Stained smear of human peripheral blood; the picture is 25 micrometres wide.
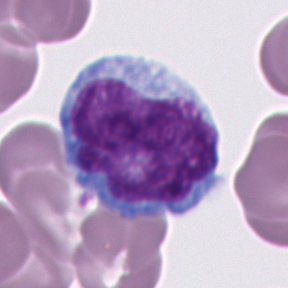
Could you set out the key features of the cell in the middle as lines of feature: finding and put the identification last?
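Size: about 15 by 13 micrometres
Nucleus: fills about 70% of the cell's area
Cytoplasm: rim widest above the nucleus
Granules: no distinct coarse ones
Outline: roughly round, uneven along the lower edge
Neighbours: red cells touching at lower left
Identity: monocyte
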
